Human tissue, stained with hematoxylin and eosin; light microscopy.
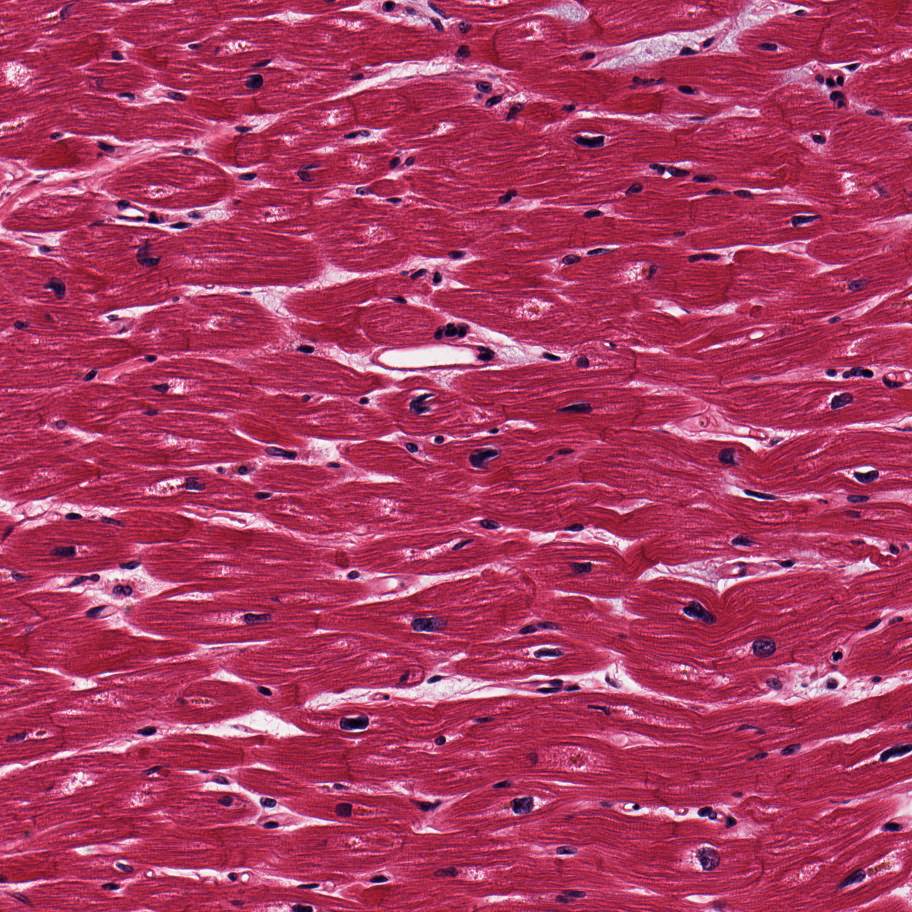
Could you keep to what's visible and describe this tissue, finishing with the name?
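Muscle fibres occupy the whole field, running mainly from left to right. They branch and join neighbouring fibres, forming a meshwork. The interstitium between them is scant and contains small, dark, elongated nuclei. No adipocytes are seen anywhere in the field. This is the left ventricle of the heart.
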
